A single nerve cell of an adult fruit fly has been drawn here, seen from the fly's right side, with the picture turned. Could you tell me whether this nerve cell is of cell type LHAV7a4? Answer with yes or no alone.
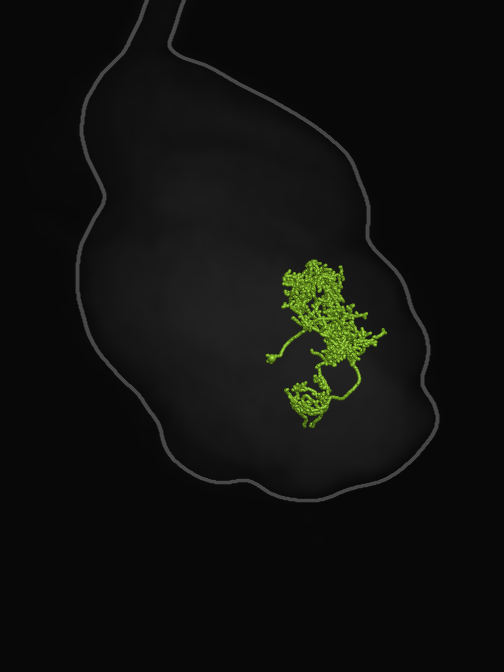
no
